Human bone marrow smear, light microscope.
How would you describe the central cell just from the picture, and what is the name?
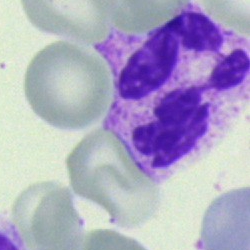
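Let me start with the nucleus: it is divided into several separate lobes. The chromatin in it is dark purple and densely clumped. Around it the cytoplasm is pale pinkish-lilac, with fine pinkish-purple granules scattered through it. This cell is a segmented neutrophil.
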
